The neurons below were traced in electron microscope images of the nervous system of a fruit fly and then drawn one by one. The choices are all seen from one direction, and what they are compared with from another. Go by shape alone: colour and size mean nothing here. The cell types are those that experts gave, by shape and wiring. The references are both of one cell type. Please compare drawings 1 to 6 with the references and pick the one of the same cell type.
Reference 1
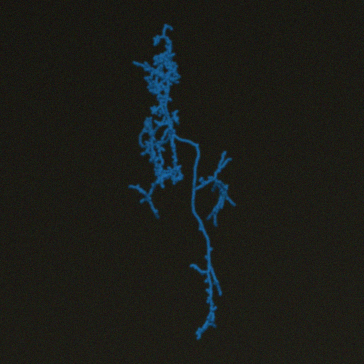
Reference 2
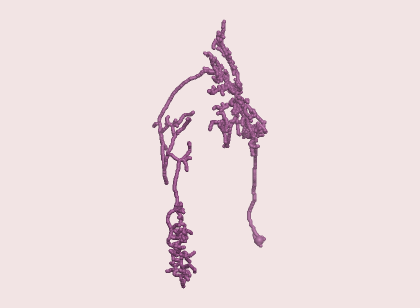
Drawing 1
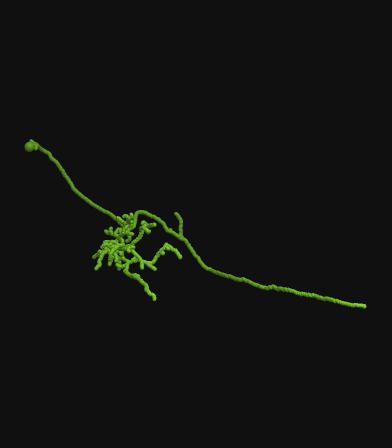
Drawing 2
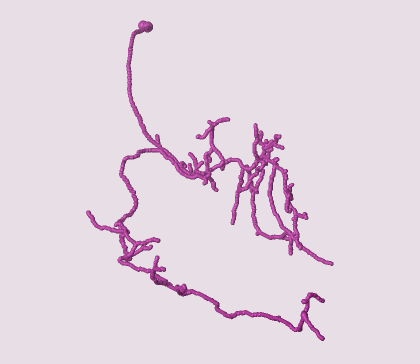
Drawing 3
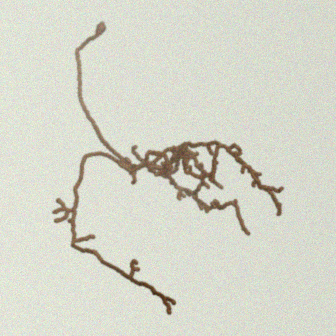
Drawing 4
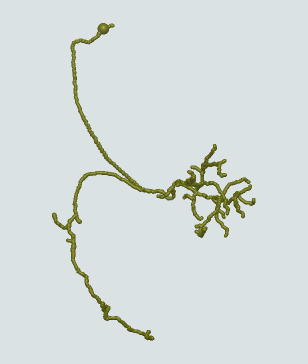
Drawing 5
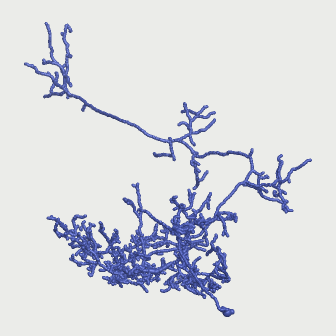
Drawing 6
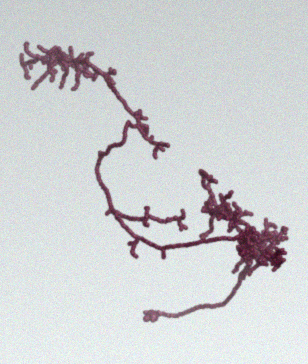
Drawing 6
